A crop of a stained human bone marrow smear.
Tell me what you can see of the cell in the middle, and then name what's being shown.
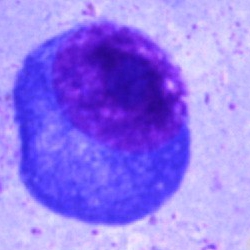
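Its outline is round to oval, with a smooth edge. There's plenty of cytoplasm, about half the cell, and it stains deep blue. You won't find any distinct granules in it. That's a plasma cell.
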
